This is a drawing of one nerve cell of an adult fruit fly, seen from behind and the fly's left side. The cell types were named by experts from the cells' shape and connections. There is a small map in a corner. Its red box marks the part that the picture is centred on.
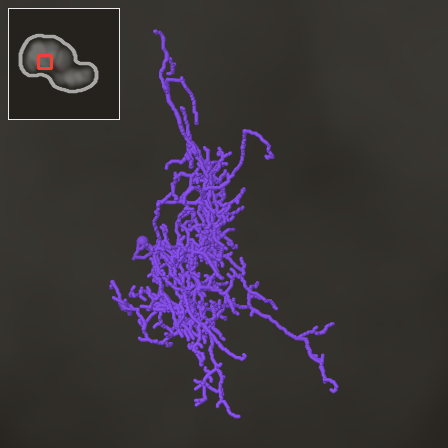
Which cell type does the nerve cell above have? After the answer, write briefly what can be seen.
It is of cell type GNG519. It is a central-brain intrinsic neuron. Dozens of branch ends can be seen. As drawn here it is taller than it is wide.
